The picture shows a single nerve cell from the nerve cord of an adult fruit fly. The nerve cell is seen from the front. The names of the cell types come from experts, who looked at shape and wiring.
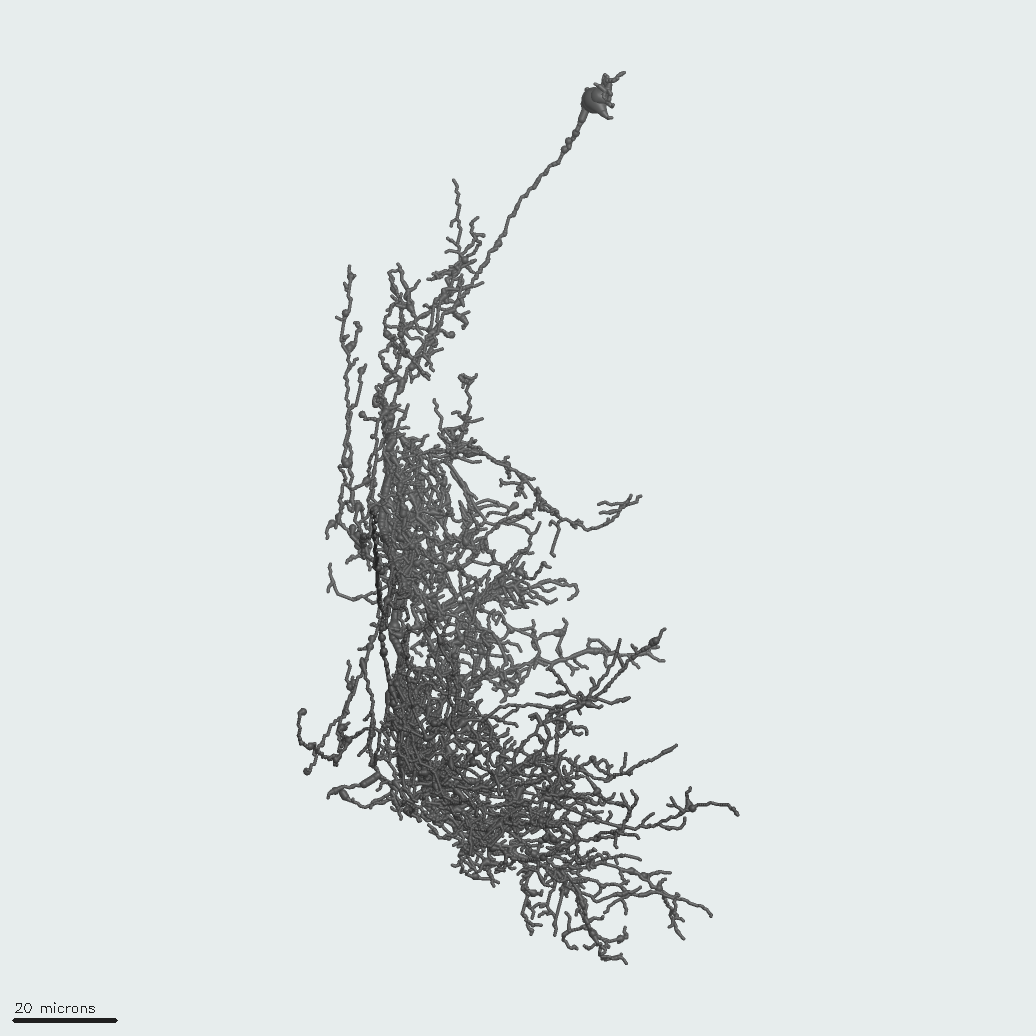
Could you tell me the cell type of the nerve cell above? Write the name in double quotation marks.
"AN17A009"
